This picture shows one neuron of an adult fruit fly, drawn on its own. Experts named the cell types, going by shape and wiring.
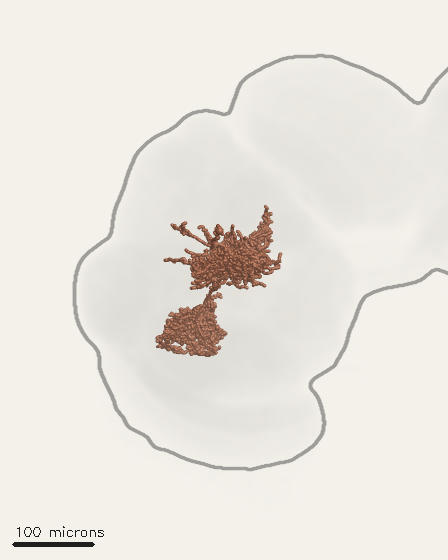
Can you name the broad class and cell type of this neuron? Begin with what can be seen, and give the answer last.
Its cell body lies in the middle of the picture. By the scale bar it is about 190 microns tall in this view. Its broad class is central-brain intrinsic neuron. It is of cell type LAL123.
